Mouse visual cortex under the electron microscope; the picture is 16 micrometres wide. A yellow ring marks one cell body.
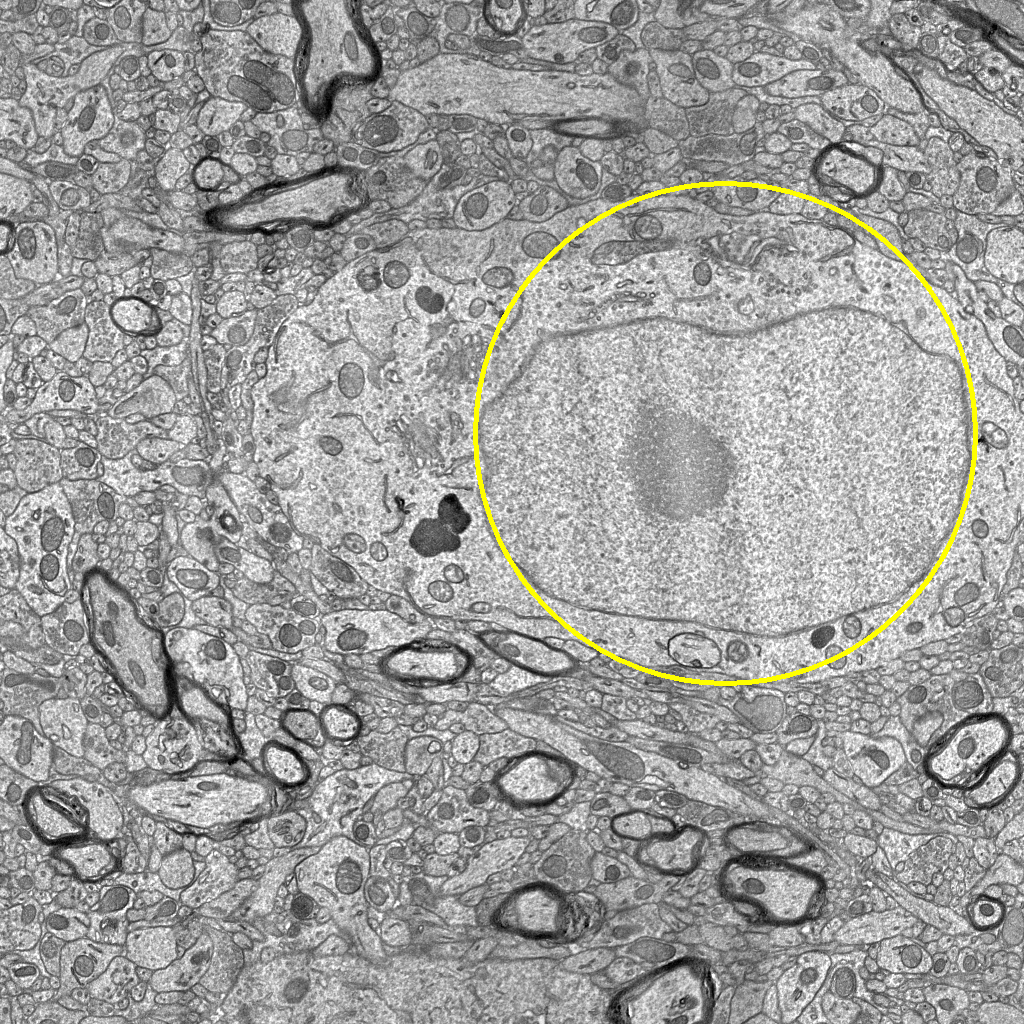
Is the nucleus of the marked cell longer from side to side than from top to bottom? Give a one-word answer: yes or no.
Yes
